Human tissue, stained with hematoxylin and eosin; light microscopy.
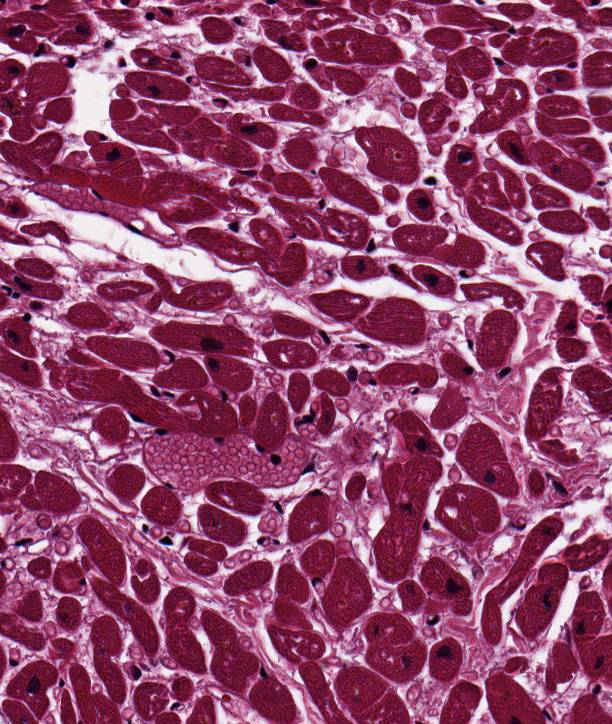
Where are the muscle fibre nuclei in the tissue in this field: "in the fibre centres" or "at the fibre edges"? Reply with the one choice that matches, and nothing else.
In the fibre centres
